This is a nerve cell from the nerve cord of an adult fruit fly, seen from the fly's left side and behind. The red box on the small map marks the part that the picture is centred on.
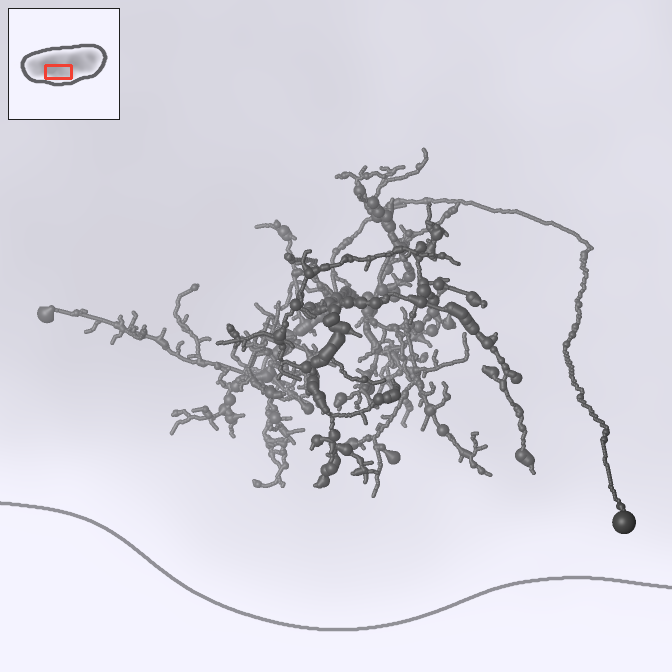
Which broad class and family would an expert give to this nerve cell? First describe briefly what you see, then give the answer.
In this view it is wider than it is tall. Its broad class is nerve-cord intrinsic neuron. The family is hemilineage 21A.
